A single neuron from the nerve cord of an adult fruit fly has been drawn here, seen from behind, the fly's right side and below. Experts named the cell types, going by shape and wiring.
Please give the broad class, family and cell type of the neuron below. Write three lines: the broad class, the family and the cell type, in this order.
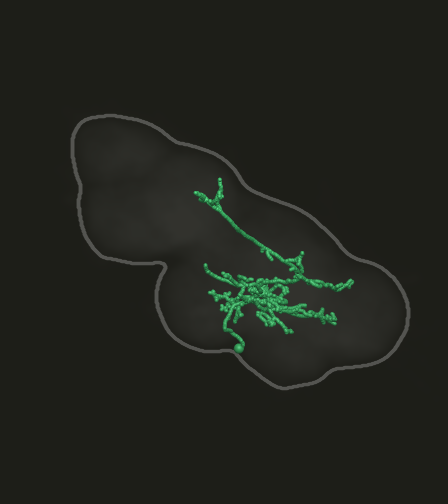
nerve-cord intrinsic neuron
hemilineage 08B
IN08B067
